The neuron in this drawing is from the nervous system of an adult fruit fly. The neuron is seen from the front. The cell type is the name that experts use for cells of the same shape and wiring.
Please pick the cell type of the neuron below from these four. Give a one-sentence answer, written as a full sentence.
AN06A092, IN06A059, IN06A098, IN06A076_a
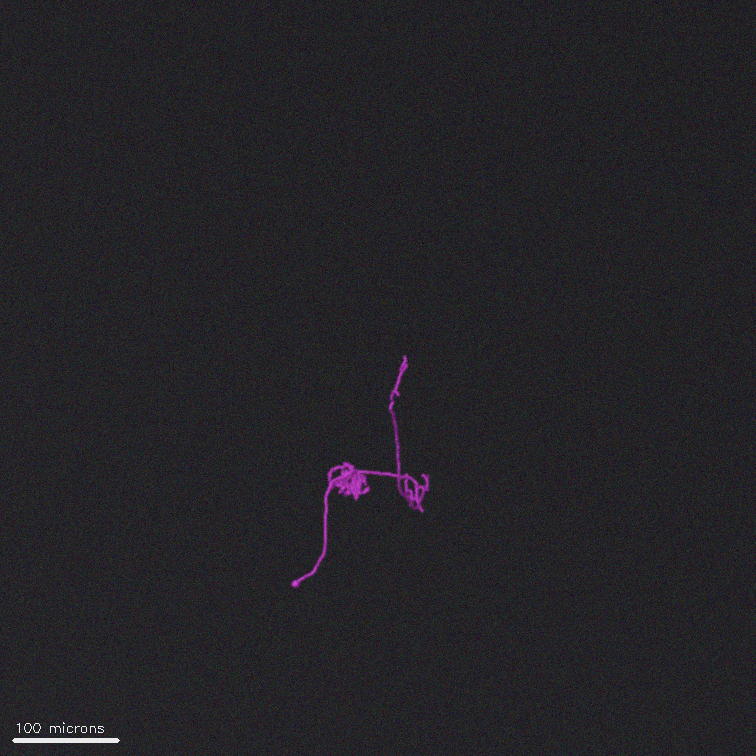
As its cell type, this neuron has AN06A092.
